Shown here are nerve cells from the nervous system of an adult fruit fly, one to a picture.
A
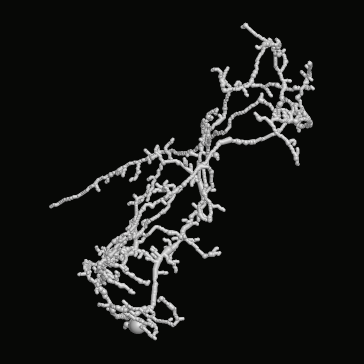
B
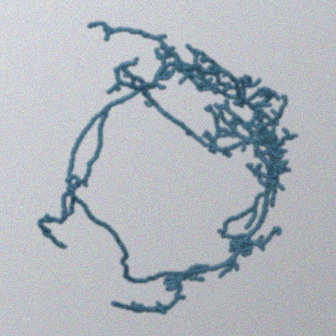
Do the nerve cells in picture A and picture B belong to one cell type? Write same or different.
same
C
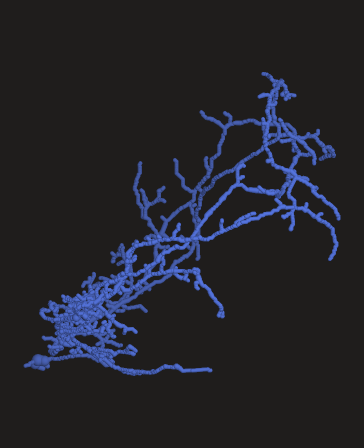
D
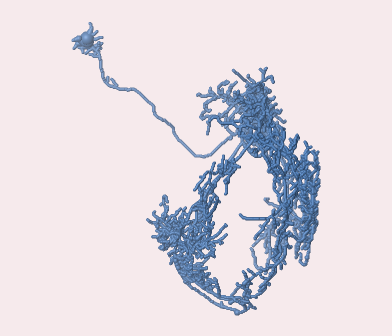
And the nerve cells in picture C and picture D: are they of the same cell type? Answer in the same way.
different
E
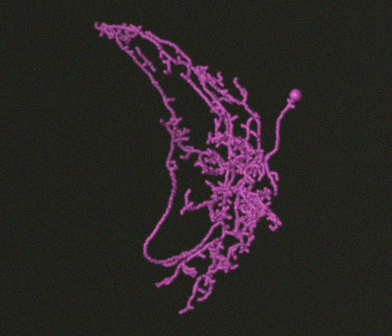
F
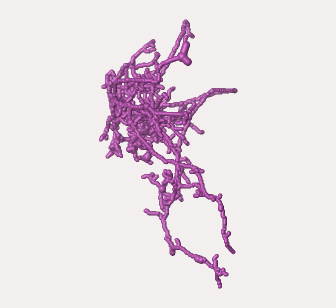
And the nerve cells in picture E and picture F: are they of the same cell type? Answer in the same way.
same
